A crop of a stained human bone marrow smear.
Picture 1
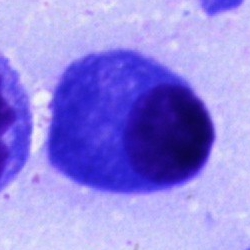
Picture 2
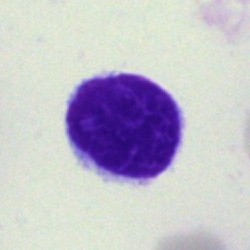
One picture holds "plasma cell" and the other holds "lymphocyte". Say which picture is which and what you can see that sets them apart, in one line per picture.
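Picture 1 – plasma cell. The cytoplasm is abundant, taking up more of the cell than the nucleus does.
Picture 2 – lymphocyte. Only a very thin pale rim of cytoplasm shows, mainly at the lower left edge.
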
